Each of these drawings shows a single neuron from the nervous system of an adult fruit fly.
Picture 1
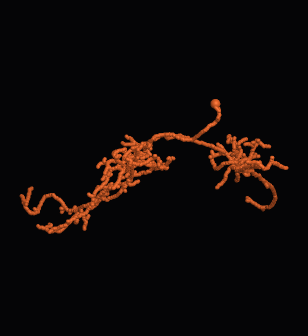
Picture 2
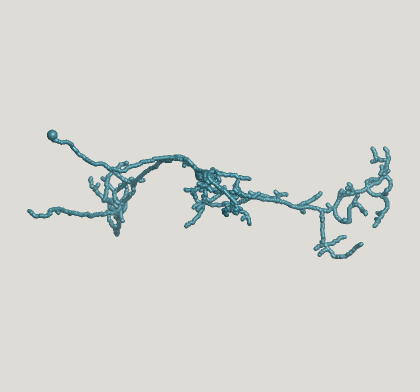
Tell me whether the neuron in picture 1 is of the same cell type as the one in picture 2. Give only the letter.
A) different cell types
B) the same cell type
A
